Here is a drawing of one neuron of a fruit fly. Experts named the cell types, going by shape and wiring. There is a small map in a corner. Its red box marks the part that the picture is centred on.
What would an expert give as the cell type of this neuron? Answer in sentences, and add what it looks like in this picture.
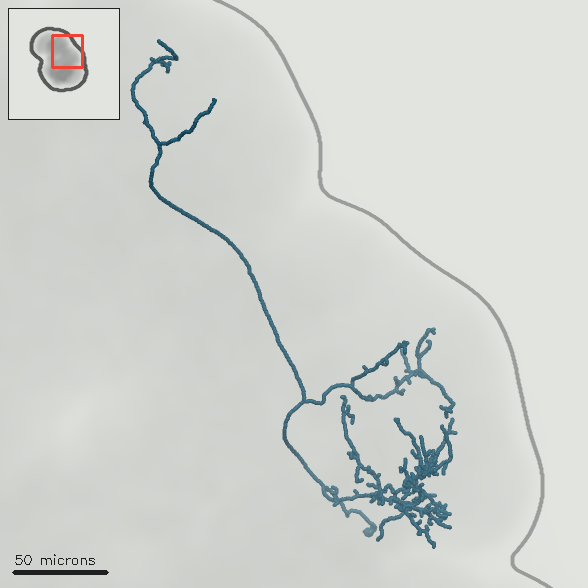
Its cell type is LHAV7b1. Its broad class is central-brain intrinsic neuron. From top to bottom in the picture it spans about 300 microns. Dozens of branch ends can be seen.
